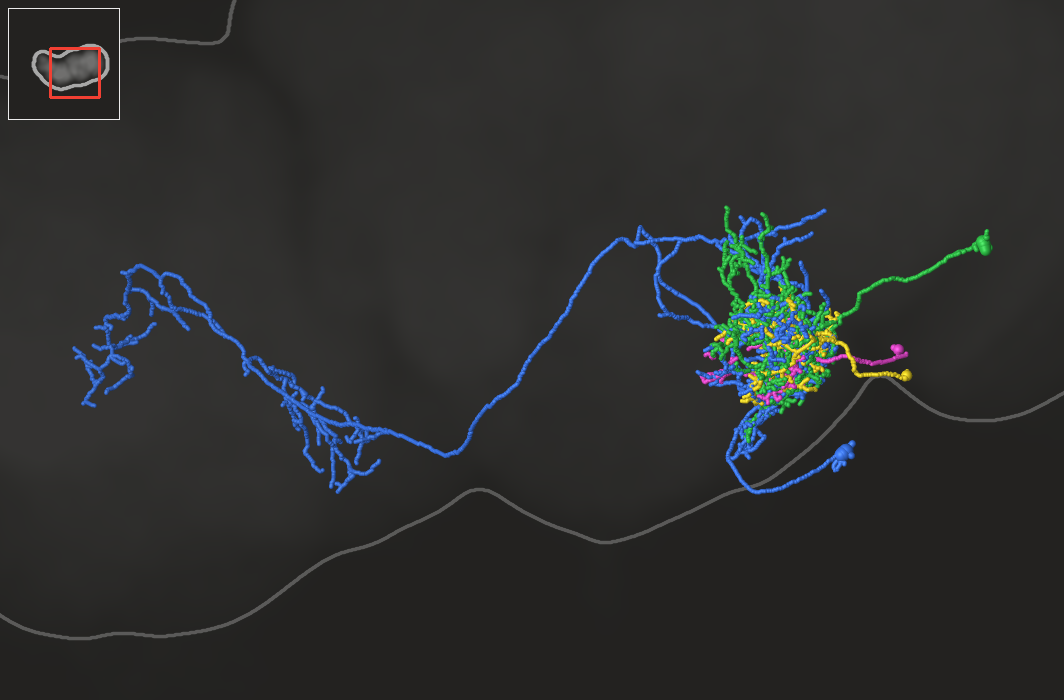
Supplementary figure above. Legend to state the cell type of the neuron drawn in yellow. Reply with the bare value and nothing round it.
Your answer: GNG273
